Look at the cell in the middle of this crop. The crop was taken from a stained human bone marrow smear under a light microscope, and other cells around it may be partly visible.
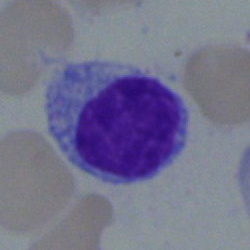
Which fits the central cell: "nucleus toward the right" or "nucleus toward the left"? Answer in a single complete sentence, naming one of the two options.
It is toward the right that the nucleus of this cell lies.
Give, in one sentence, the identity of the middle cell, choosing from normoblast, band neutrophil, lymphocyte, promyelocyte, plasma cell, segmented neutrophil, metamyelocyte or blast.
The cell marked by its central position in the crop is a lymphocyte.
